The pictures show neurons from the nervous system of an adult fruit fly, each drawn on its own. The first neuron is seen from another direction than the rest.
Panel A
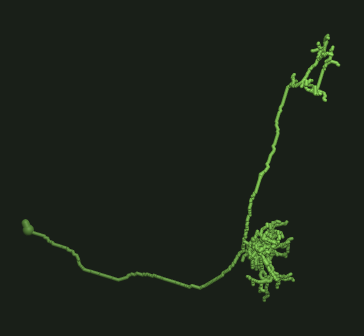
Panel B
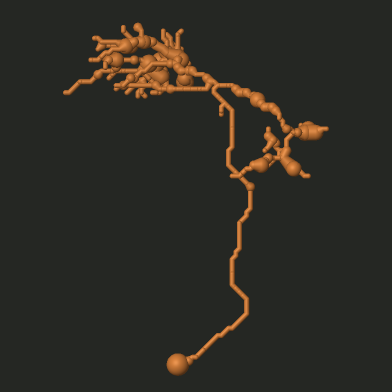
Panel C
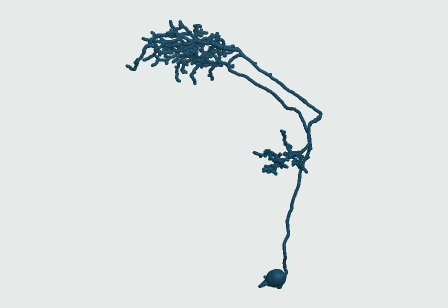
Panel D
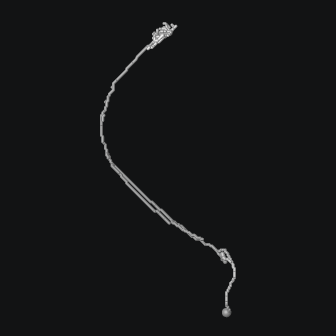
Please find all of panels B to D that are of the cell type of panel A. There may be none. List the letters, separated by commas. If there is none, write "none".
none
